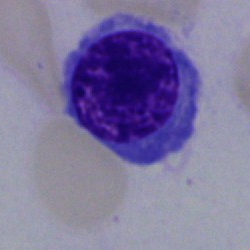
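Erythroblast (central cell, stained bone marrow smear). Nucleus toward upper left; wider band of cytoplasm at lower right. Nucleus occupies most of cell, leaving a narrow cytoplasmic rim. Chromatin clumped into dark purple masses separated by paler streaks. Cytoplasm deep blue.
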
